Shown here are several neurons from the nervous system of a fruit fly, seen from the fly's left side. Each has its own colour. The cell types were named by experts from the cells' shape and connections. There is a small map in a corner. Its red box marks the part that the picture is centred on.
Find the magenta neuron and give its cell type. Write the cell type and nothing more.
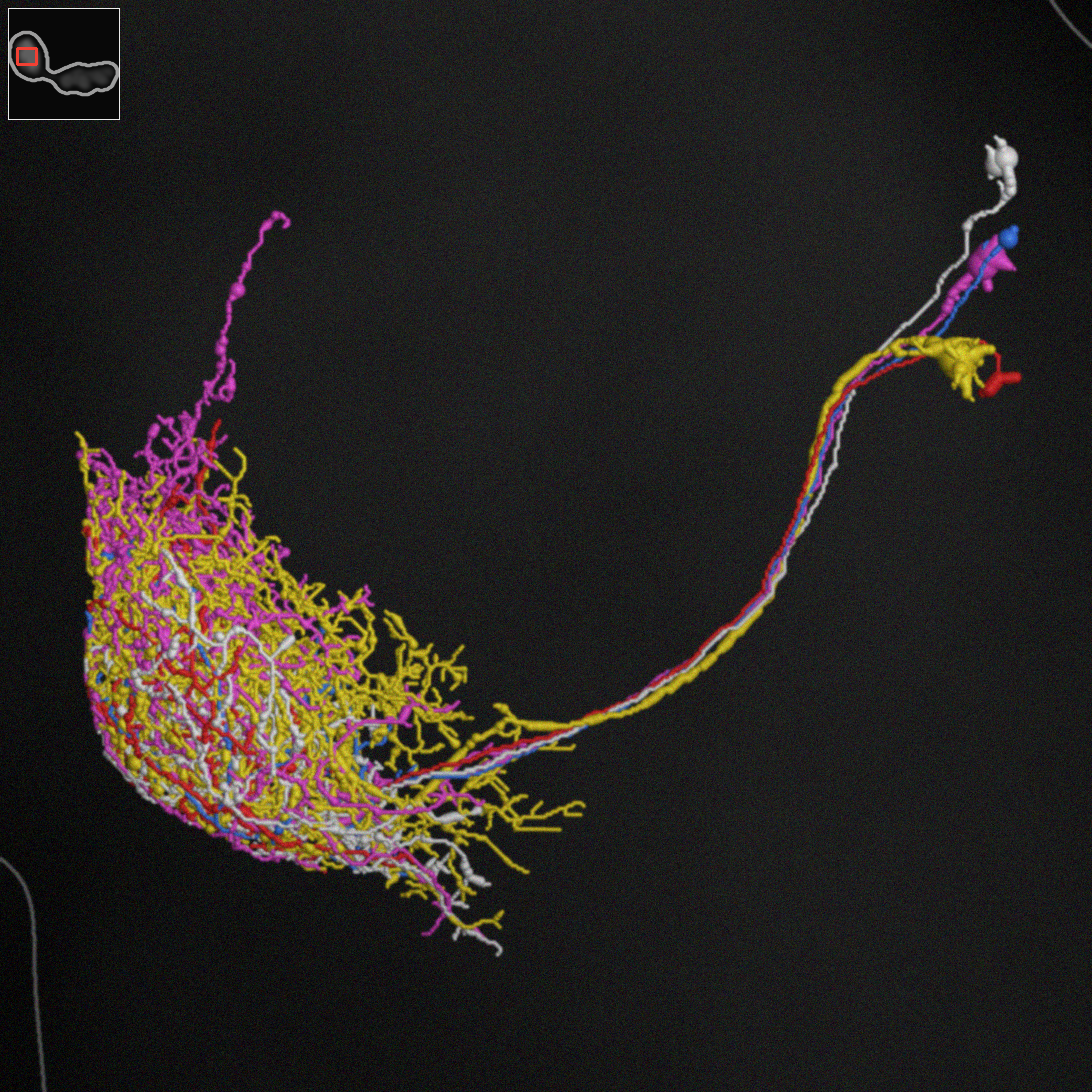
AVLP546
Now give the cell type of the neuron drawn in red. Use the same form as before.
AVLP550_b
